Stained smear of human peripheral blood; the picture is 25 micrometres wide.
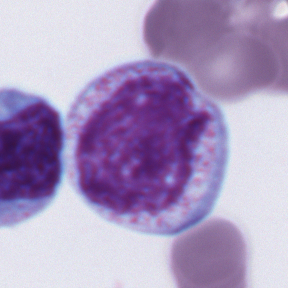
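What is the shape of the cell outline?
Round and smooth.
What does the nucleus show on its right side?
A shallow notch.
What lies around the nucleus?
A rim of cytoplasm on all sides, with fine reddish-purple granules scattered through it.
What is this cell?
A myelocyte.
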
